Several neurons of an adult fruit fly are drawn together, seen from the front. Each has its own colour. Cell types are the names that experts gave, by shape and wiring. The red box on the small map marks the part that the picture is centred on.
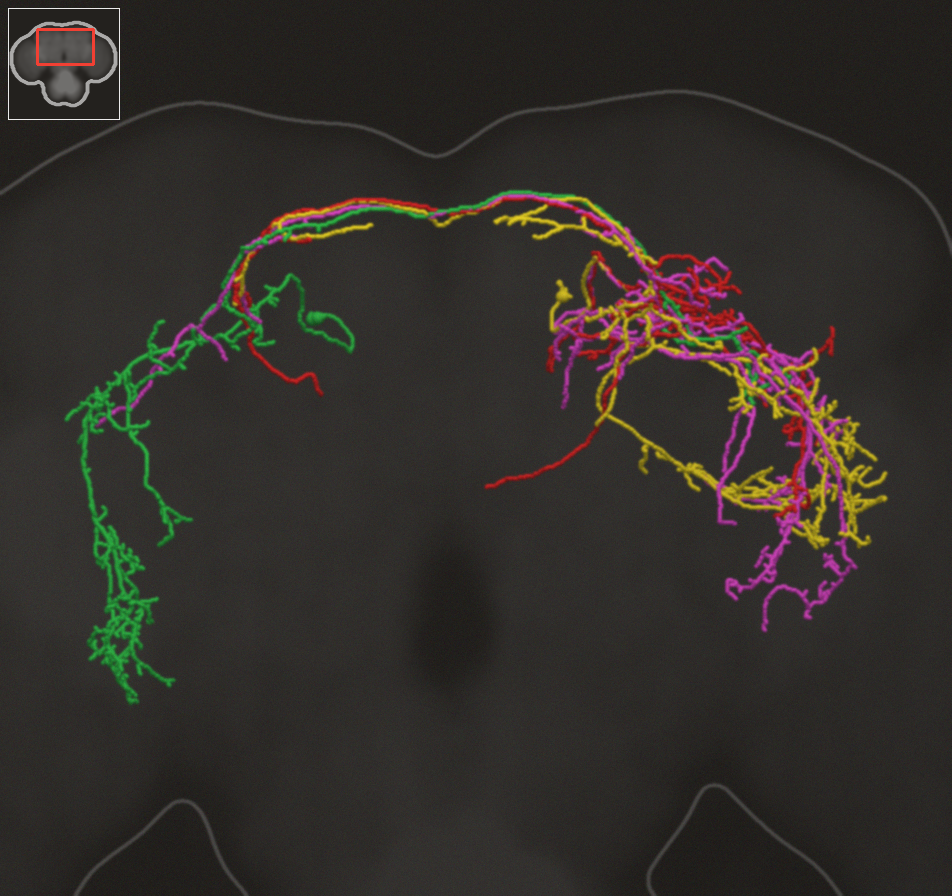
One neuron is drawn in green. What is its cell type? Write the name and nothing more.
pC1_6a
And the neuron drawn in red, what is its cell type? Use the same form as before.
pC1_5b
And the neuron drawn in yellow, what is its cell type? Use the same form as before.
pC1_7b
